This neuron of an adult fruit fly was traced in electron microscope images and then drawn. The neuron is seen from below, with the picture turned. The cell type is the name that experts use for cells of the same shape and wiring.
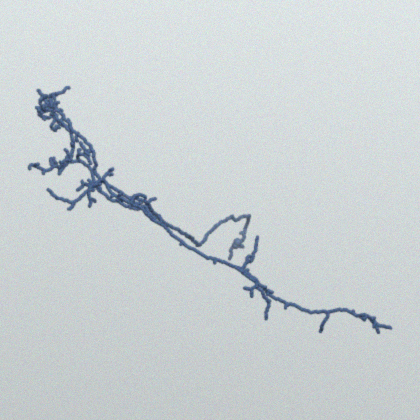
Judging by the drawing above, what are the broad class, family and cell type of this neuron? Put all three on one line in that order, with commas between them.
central-brain intrinsic neuron, hemilineage DM1_antero_ventral, CB2653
